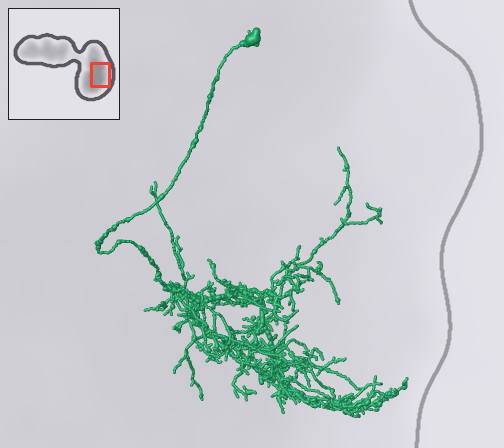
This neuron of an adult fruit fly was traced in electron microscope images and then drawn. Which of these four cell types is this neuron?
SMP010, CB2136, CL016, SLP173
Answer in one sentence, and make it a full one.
Typed by cell type, the neuron is SMP010.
